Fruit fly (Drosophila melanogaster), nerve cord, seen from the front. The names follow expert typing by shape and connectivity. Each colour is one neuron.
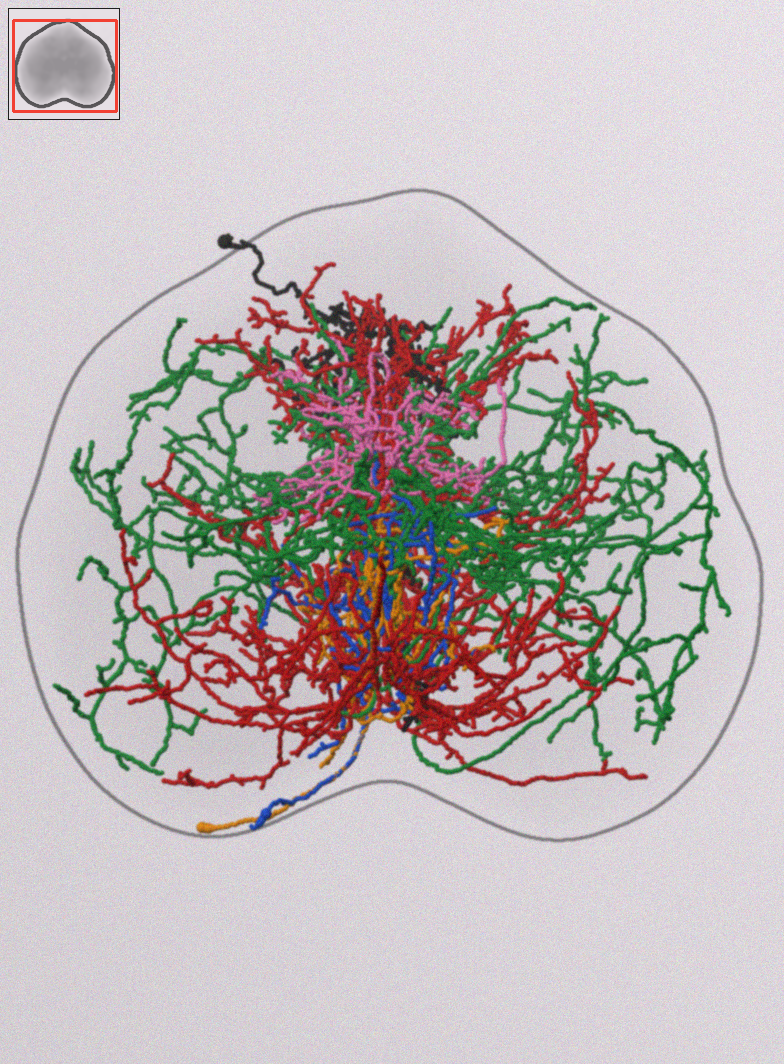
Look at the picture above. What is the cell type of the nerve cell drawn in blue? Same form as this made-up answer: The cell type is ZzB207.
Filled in: The cell type is IN05B066.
